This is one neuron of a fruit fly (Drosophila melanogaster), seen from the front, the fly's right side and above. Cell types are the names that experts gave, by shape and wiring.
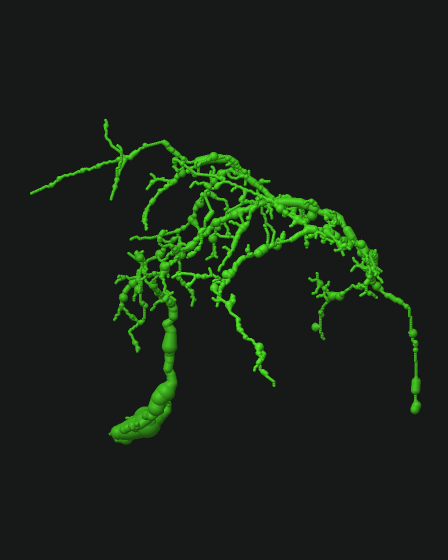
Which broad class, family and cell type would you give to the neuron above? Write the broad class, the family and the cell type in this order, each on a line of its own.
motor neuron of the nerve cord
hemilineage 20B.21B.22B
Sternal posterior rotator MN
